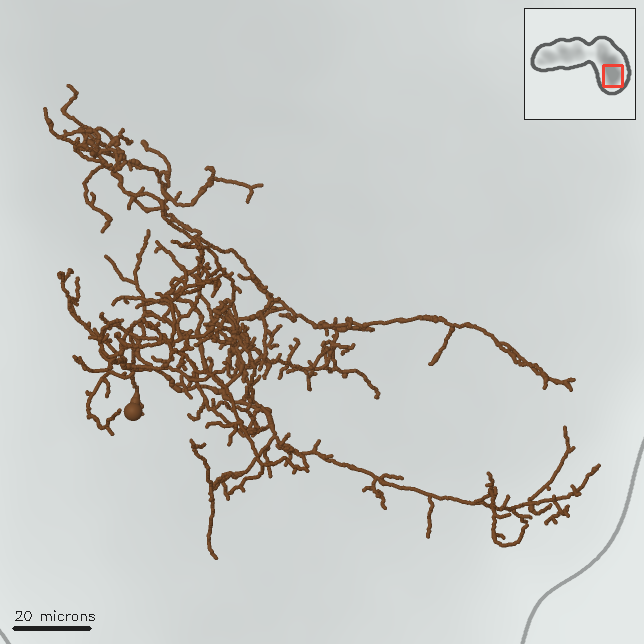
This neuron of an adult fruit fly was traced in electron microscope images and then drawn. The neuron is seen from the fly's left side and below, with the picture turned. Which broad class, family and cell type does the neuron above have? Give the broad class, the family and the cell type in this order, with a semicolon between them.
central-brain intrinsic neuron; hemilineage DM4_dorsal; SMP375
